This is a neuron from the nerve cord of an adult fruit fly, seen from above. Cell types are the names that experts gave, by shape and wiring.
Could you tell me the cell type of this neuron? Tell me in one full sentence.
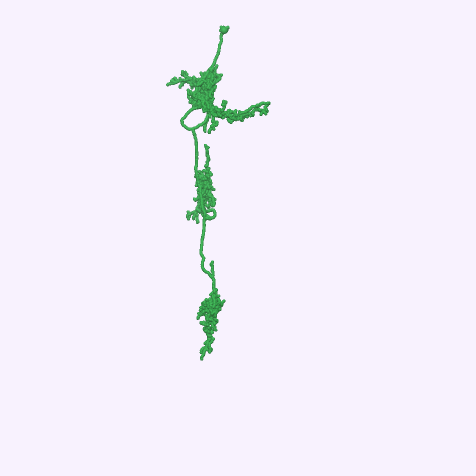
It is IN07B020 that is the cell type of the neuron.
